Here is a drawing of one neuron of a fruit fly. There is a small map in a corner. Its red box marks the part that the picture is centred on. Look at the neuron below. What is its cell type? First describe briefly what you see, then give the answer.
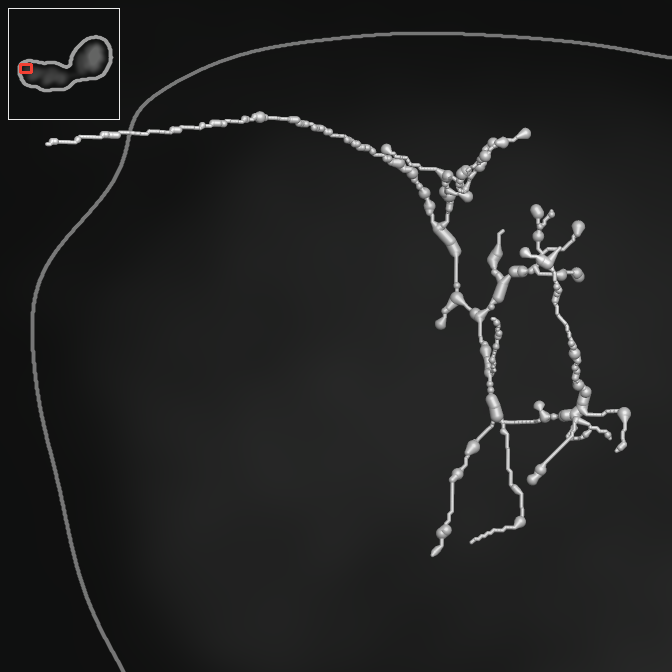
No cell body is drawn. As drawn here it is wider than it is tall. Its broad class is sensory neuron entering the nerve cord. The cell type is SNxx19.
